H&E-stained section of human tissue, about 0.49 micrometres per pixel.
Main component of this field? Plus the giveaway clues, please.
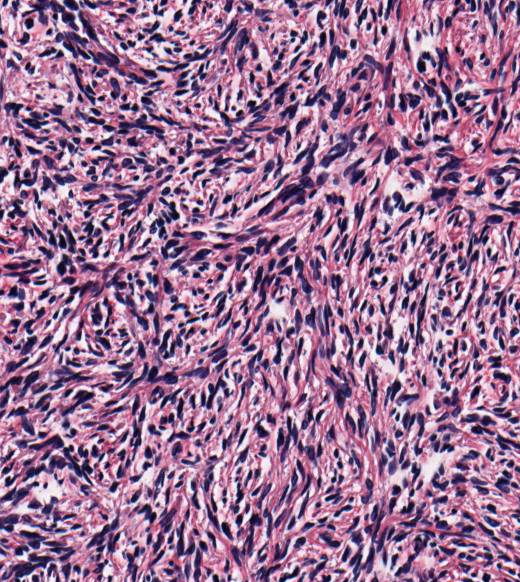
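That's ovarian cortex, all of it: dense spindle cells packed evenly edge to edge, with no second tissue or border anywhere.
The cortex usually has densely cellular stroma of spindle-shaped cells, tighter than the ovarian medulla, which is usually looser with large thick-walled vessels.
See how the short fascicles cross one another and turn from place to place, whorling in several areas.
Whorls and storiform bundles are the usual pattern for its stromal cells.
Nuclei are elongated to oval and dark purple, and the scant pink cytoplasm has indistinct cell borders.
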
